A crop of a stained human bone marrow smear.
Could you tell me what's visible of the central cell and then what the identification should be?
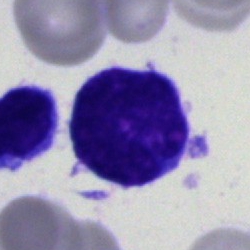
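Looking at the cytoplasm, I see very little of it, at most a thin rim I can barely tell apart from the nucleus. The chromatin looks dense and dark, though a few faint lighter purple patches sit near the centre. I can make out no distinct granules and no vacuoles. This is a blast.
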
